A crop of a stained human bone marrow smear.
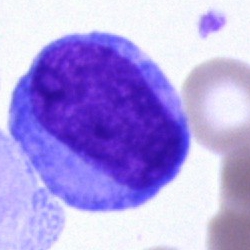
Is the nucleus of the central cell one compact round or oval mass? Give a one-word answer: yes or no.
Yes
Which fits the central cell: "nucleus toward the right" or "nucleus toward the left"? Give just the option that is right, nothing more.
Nucleus toward the right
